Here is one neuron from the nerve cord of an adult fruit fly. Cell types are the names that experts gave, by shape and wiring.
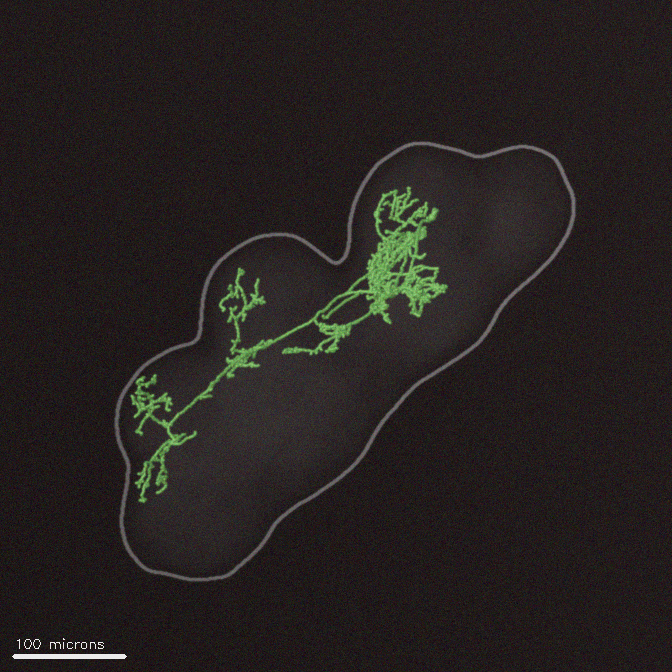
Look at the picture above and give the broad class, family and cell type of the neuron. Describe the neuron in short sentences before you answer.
By the scale bar it is about 300 microns wide in this view. In this view it is about as wide as it is tall. Its broad class is nerve-cord intrinsic neuron. Its family is hemilineage 05B. It is of cell type IN05B018.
